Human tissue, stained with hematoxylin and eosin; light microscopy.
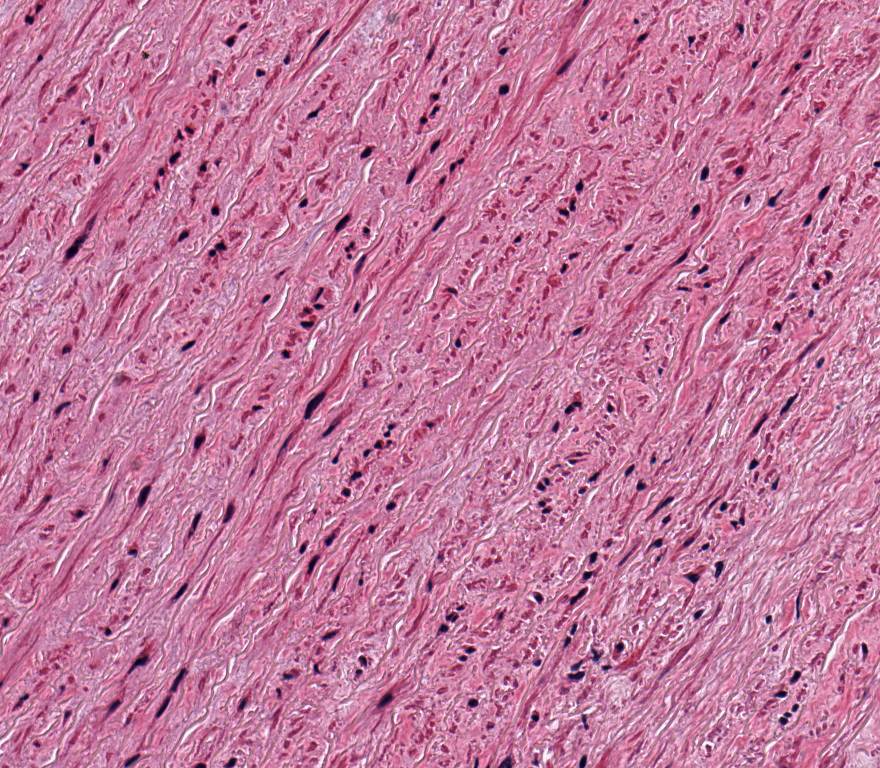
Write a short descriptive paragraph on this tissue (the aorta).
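First, the field holds one uniform tissue of pink fibres, without separate compartments. Second, it stains strongly pink throughout. Third, its nuclei are small and dark, mostly elongated in the direction of the fibres. Finally, no fat cells appear in the field.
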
